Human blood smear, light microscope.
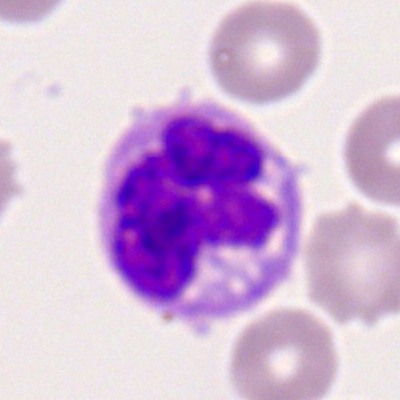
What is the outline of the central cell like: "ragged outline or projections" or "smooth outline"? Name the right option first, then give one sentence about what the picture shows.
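Ragged outline or projections. Small projections stick out from the cell surface at the top.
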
